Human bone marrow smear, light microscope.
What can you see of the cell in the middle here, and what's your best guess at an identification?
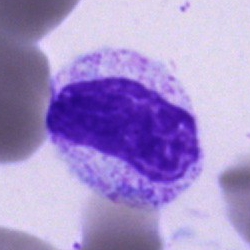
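Let's start with the outline: round to slightly oval, and smooth. Now follow the nucleus across, and you'll find it reaches the left edge of the cell. Notice that the chromatin is dark purple and fairly condensed. In the cytoplasm, look for vacuoles; you won't see any. So this cell is a band neutrophil.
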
